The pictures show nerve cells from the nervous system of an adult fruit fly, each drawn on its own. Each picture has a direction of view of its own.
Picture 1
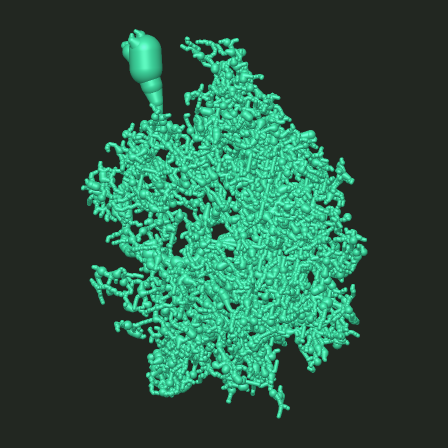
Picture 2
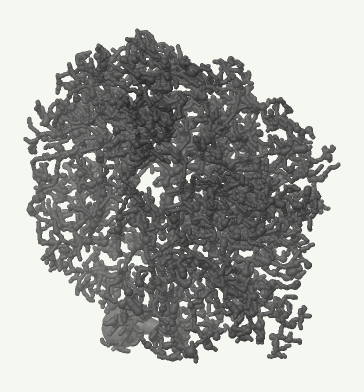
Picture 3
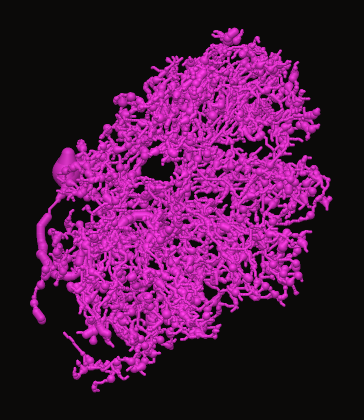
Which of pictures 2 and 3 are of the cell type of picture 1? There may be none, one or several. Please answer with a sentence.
Picture 2 and picture 3 are of the same cell type.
